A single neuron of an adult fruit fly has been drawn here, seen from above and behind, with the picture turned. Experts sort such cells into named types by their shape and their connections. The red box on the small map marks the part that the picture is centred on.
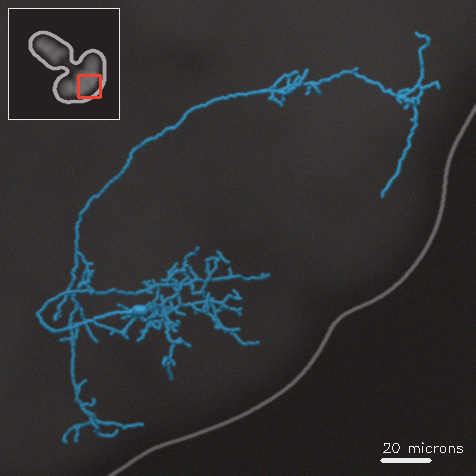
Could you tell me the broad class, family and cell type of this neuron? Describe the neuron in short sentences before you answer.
It is in the brain and does not reach the nerve cord. By the scale bar it is about 170 microns tall in this view. Dozens of branch ends can be seen. Its broad class is central-brain intrinsic neuron. The family is hemilineage SMPp&v1_posterior. Its cell type is SMP449.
